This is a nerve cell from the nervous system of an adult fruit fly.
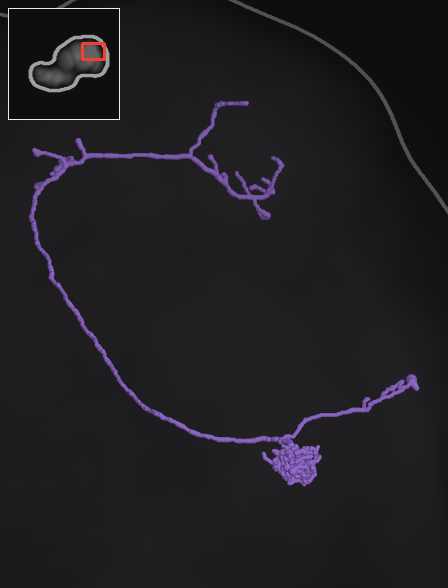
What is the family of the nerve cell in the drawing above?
hemilineage ALl1_ventral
